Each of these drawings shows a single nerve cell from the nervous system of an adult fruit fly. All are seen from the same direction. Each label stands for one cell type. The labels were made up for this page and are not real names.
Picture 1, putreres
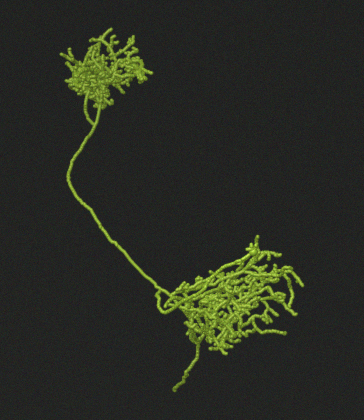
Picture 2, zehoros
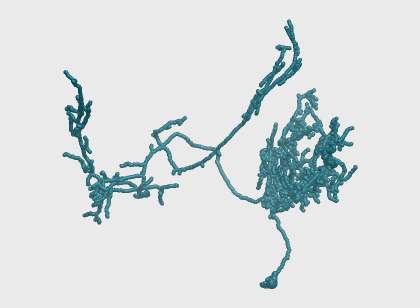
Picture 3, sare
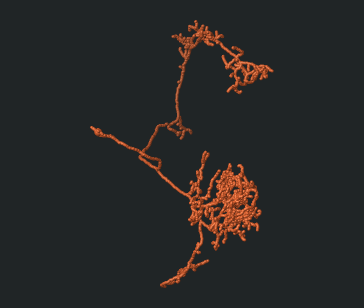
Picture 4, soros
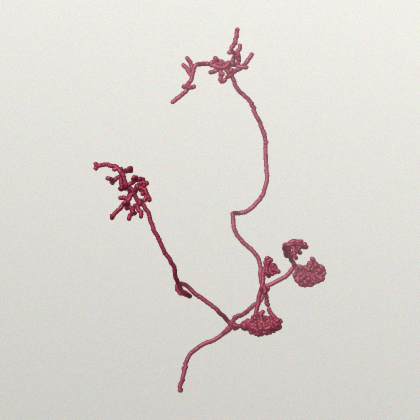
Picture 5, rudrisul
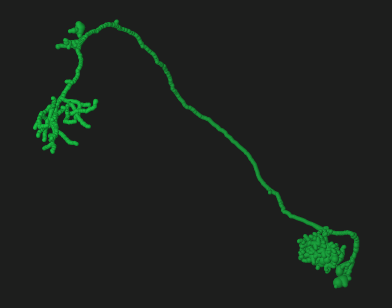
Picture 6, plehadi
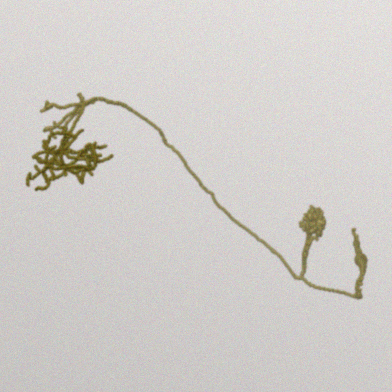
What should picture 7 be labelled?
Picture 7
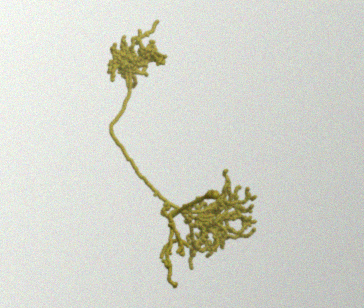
putreres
